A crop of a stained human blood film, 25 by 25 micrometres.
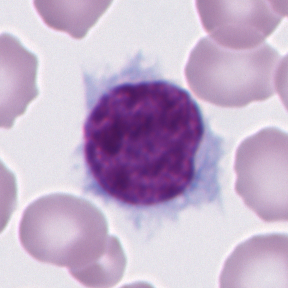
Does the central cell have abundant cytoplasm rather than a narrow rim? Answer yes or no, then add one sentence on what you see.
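No. The cytoplasm forms a narrow rim around the nucleus that thins out into the projections.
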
